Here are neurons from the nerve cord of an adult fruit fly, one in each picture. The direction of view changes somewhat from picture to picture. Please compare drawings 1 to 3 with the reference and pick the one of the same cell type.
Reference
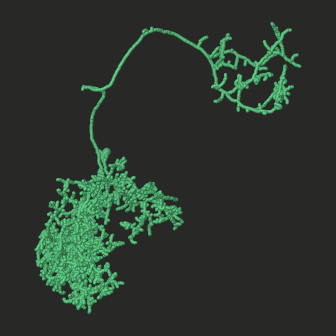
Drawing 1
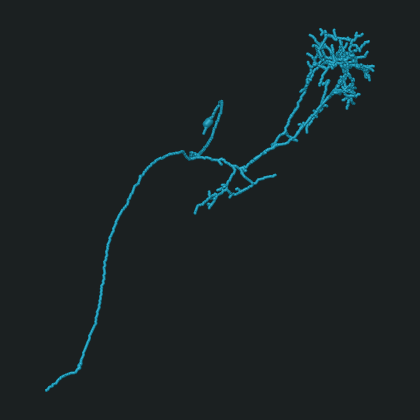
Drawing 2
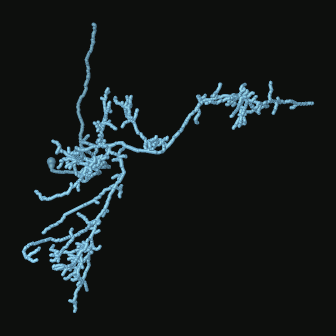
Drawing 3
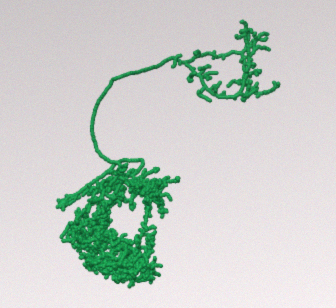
Drawing 3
